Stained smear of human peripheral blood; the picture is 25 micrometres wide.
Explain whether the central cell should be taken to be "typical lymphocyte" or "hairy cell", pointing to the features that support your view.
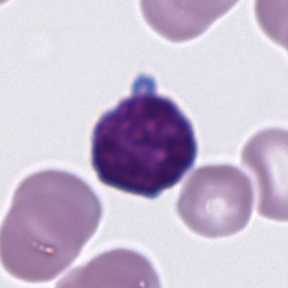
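It's a typical lymphocyte. What decides it is the cytoplasm: just a thin blue rim, mostly along the lower edge.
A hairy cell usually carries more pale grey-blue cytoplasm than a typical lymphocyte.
A single small pale-blue bleb sits on top, the outline is slightly angular, and the nucleus, about 9 micrometres across, shows coarse dark purple clumps with paler patches between.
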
